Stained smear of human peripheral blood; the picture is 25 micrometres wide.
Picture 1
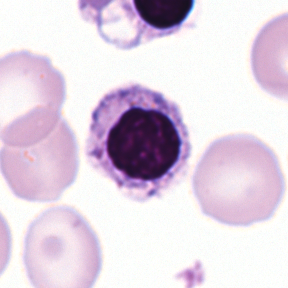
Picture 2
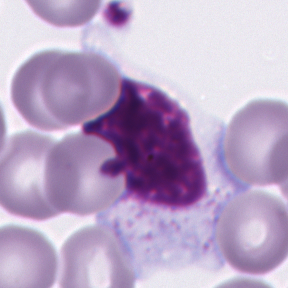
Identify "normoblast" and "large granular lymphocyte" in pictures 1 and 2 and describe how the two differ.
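Picture 1 shows a normoblast, and picture 2 shows a large granular lymphocyte. The normoblast measures about 9 micrometres across, about 1.25 times the width of a red cell lying whole in the same picture. Its outline is slightly irregular, with a finely ruffled edge, whereas the large granular lymphocyte has an irregular outline, its cytoplasm spreading into the gaps between neighbouring red cells. The normoblast, by contrast, stands free and touches no red cell. The cytoplasm is pale lilac-grey in the normoblast but pale blue-grey in the large granular lymphocyte. In the large granular lymphocyte, the nucleus has an irregular outline with a notch on its left side and sits in the upper part of the cell, with most of the cytoplasm below it.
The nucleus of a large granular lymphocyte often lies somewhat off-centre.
The two cells also share features: the chromatin stains dark purple in both, densely clumped in the normoblast and dense-looking in the large granular lymphocyte, and neither nucleus shows nucleoli.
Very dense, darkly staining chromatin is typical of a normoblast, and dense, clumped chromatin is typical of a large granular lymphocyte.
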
